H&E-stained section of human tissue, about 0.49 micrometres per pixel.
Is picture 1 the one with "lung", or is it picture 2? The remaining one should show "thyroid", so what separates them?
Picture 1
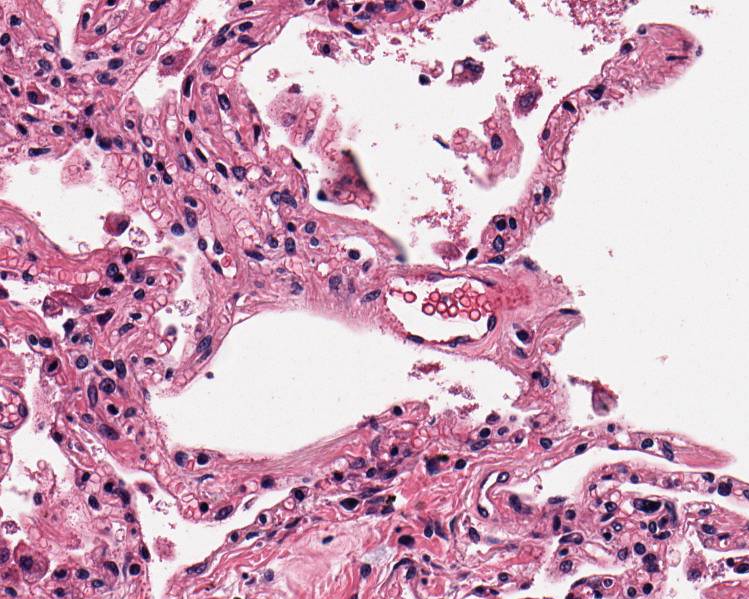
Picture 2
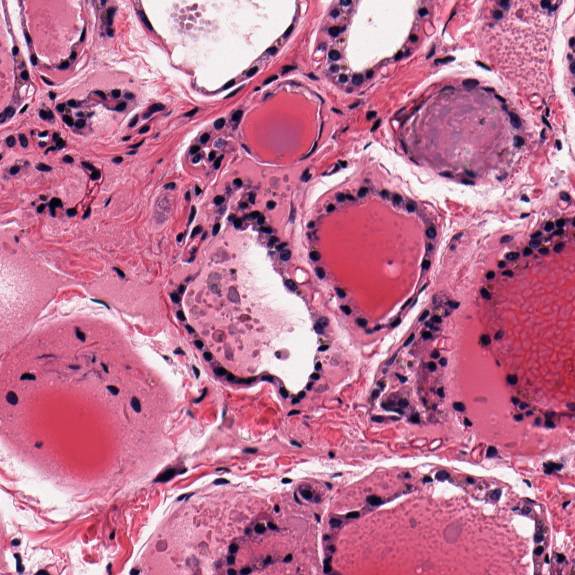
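Answer: picture 1 is lung and picture 2 is thyroid. In the lung, branching strands of tissue separate wide empty spaces, the largest lying at the upper right. These strands are widened by pink fibrous stroma holding elongated spindle-shaped nuclei, and no glands are present. The thyroid field is instead packed with rounded closed follicles of varying size, separated by narrow strands of stroma. The large follicle at the lower left has pink content, deeper in the centre and paler toward its rim.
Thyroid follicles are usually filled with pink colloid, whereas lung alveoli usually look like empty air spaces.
Each follicle is lined by a single layer of flattened to low cuboidal cells with small, round to oval, densely dark-staining nuclei.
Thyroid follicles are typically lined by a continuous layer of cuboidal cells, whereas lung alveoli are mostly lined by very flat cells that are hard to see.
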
